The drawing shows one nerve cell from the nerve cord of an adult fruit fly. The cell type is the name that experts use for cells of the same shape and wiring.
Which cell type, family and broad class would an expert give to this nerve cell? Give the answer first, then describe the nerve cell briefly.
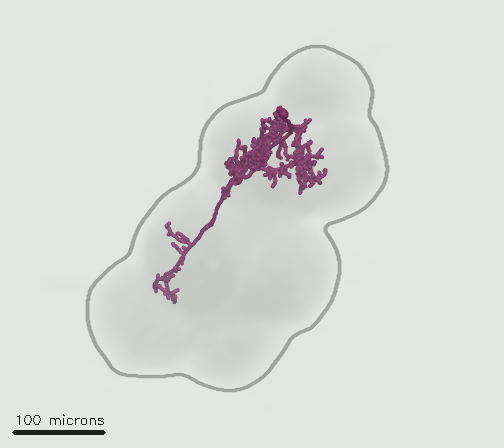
Its cell type is IN03B029. Its family is hemilineage 03B. It is a nerve-cord intrinsic neuron. By the scale bar it is about 200 microns tall in this view. As drawn here it is about as wide as it is tall.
